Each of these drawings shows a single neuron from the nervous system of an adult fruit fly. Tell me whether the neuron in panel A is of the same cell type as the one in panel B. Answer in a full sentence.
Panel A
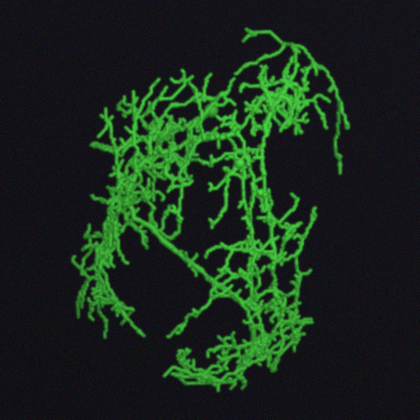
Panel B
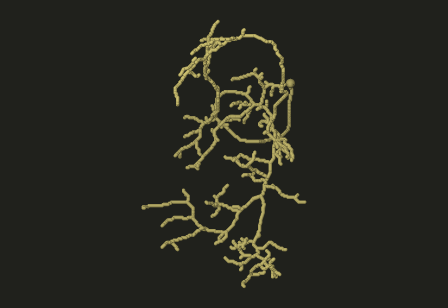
They are of different cell types.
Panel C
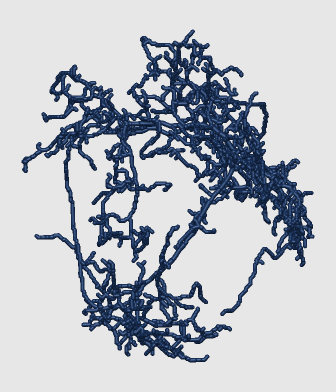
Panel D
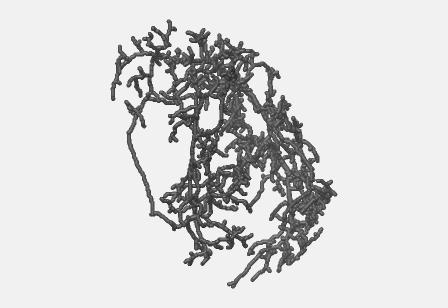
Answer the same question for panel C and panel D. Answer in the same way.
They are of the same cell type.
